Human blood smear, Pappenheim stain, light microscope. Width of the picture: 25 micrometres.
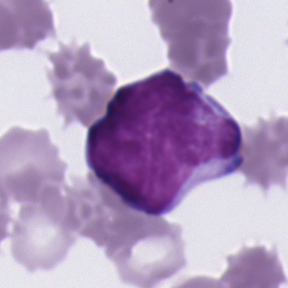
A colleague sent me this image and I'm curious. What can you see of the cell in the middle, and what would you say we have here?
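The nucleus fills nearly the whole of this cell, which is about 13 micrometres across. Its chromatin is finely textured and evenly spread, without coarse dark clumps. Cytoplasm forms only a thin pale blue-grey rim, seen mainly along the lower right edge. The cell is a myeloblast.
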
